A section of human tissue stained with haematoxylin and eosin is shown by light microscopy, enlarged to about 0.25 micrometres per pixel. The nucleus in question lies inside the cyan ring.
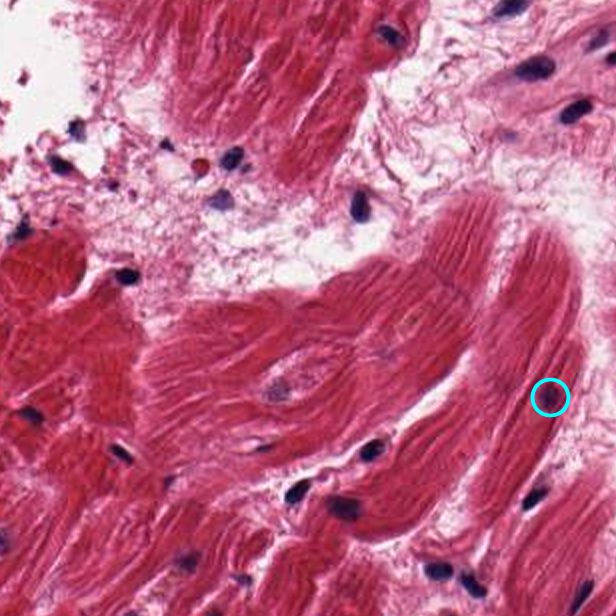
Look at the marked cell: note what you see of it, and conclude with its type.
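The nucleus is a compact, roughly oval body stained evenly dark purple, with a soft, slightly blurred edge. The cytoplasm is deep pink-red and shows fine streaks running lengthwise along the fibre. The fibre runs diagonally from upper right to lower left, with parallel pink fibres beside it on the left and pale, loose, wispy tissue along its right side. The marked nucleus belongs to a cardiomyocyte.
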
